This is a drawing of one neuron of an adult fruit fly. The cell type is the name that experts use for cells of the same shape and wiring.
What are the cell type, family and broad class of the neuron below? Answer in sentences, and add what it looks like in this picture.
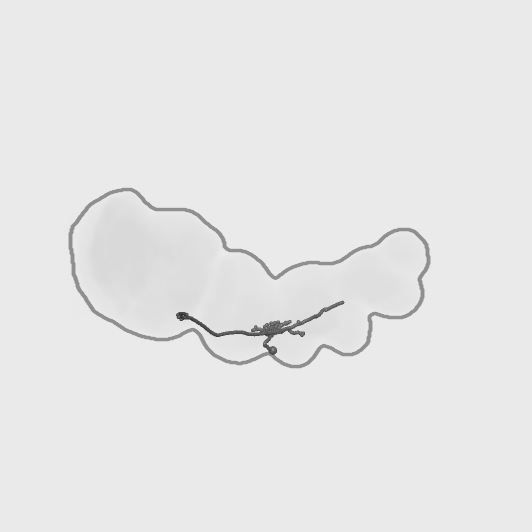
The cell type is AN10B039. The family is hemilineage 10B. This is an ascending neuron. As drawn here it is more than twice as wide as it is tall.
